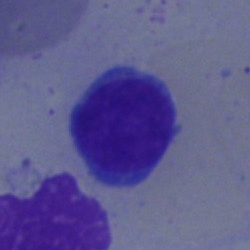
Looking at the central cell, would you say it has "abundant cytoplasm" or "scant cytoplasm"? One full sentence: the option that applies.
The nucleus fills most of the cell.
